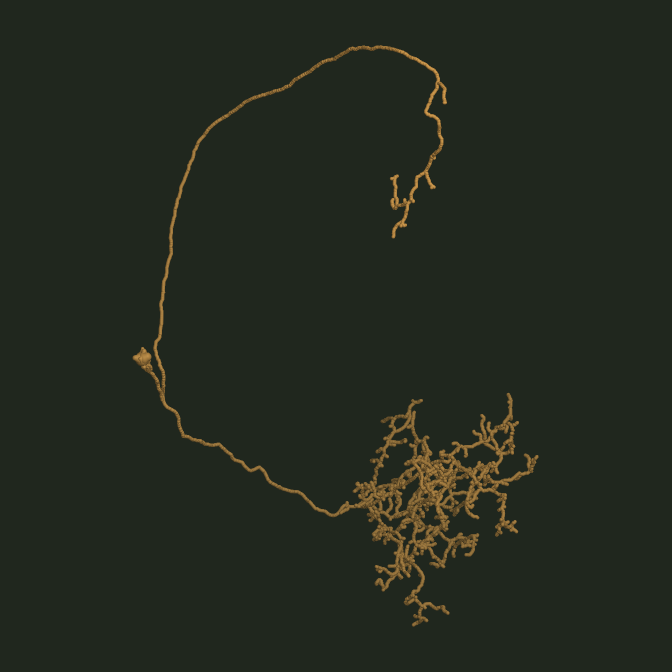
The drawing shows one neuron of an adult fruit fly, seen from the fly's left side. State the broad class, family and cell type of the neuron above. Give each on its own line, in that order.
optic-lobe intrinsic neuron
MeLo
MeLo1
